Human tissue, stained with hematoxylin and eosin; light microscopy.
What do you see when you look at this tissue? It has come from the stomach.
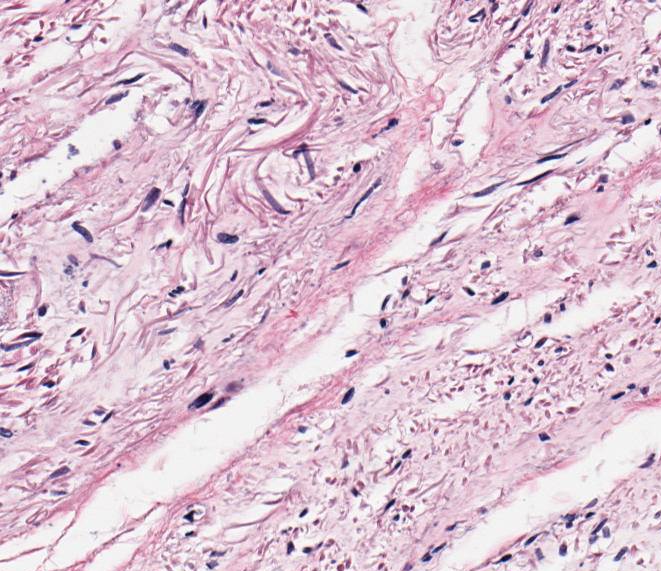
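Long empty white clefts cross the field in parallel, running diagonally from lower left to upper right. Alongside them, and parallel to them, run thin bands of slightly denser pink fibres. Most of the scattered nuclei are slender, spindle-shaped and darkly stained. No distinct cytoplasm or cell borders can be made out, so the nuclei seem to lie bare within the fibrillary stroma.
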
